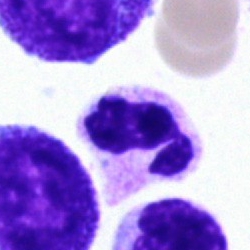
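Segmented neutrophil in the middle of a stained human bone marrow smear. Its chromatin is dense, dark purple and coarsely clumped. The pale pink cytoplasm lies mostly below the nucleus and holds fine, faint pinkish-lilac granules, with no vacuoles visible.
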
